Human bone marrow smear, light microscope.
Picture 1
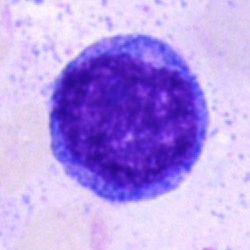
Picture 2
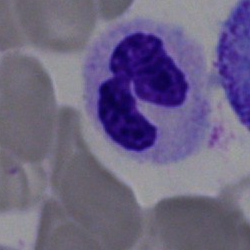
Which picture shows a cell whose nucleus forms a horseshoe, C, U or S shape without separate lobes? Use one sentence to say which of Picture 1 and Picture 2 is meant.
Picture 2 contains the cell with a nucleus curved into a band and no separate lobes.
